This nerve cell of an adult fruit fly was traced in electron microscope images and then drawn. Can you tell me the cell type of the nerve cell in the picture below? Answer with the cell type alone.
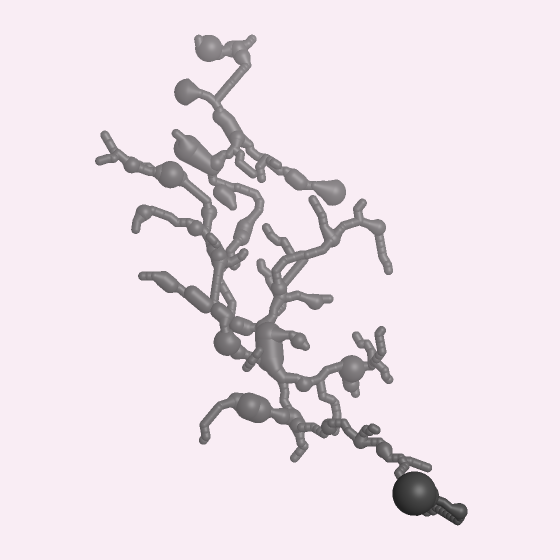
Cm1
